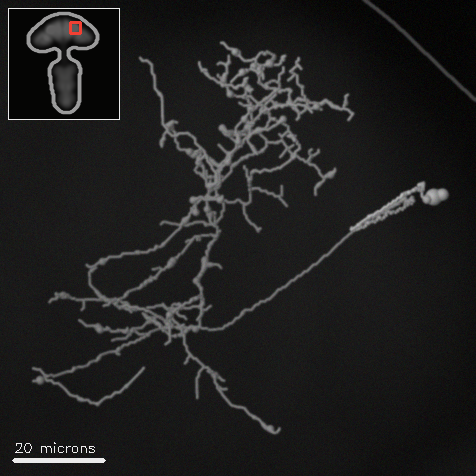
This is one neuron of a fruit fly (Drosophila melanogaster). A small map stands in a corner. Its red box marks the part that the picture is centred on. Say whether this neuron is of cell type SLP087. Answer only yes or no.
yes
